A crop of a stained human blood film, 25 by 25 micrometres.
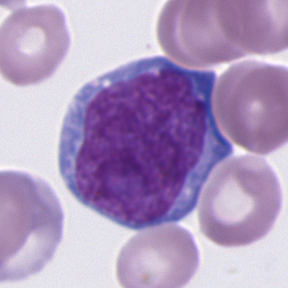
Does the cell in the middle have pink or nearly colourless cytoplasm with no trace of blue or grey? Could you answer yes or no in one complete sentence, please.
No, this cell has strongly blue cytoplasm, not pink or nearly colourless cytoplasm.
